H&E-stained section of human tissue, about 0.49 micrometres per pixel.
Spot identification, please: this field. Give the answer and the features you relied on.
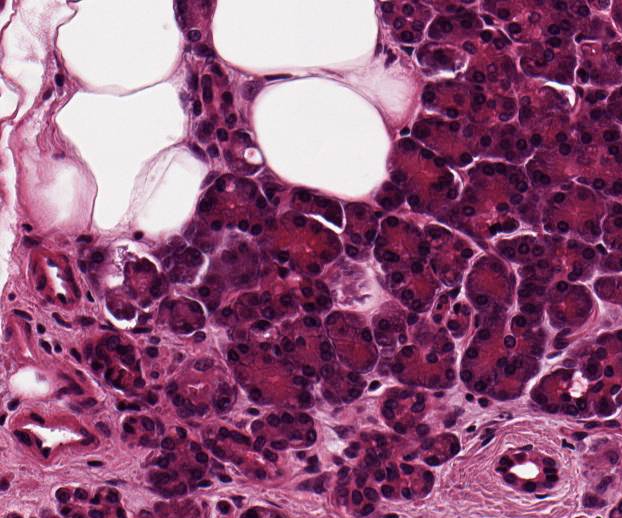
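Exocrine pancreas: closely packed acini occupy the centre and right side of the field.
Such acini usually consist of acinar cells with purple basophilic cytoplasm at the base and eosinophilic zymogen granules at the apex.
Here the acinar cells have dark purple-red granular cytoplasm, with small, round nuclei placed toward the cell base.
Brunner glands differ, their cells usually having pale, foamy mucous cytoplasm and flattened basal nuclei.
Large empty fat cells lie at the top and upper left.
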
